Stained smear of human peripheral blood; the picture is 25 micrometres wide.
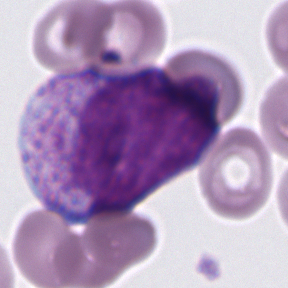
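Atypical promyelocyte in a stained smear of peripheral blood. Look first at the nucleus on the right: it is a single mass without lobes, and it takes up more than half of the cell. The cytoplasm is gathered on the left. Notice, too, that the left edge is rounded while the right edge is angular.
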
